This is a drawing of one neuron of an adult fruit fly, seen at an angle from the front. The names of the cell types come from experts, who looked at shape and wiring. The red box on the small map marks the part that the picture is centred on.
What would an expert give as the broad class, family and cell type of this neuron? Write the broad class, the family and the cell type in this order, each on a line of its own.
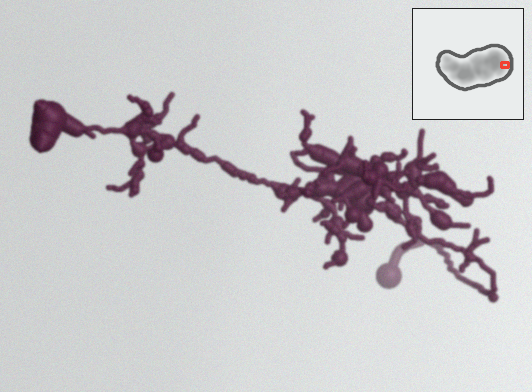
optic-lobe intrinsic neuron
Mi
Mi4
